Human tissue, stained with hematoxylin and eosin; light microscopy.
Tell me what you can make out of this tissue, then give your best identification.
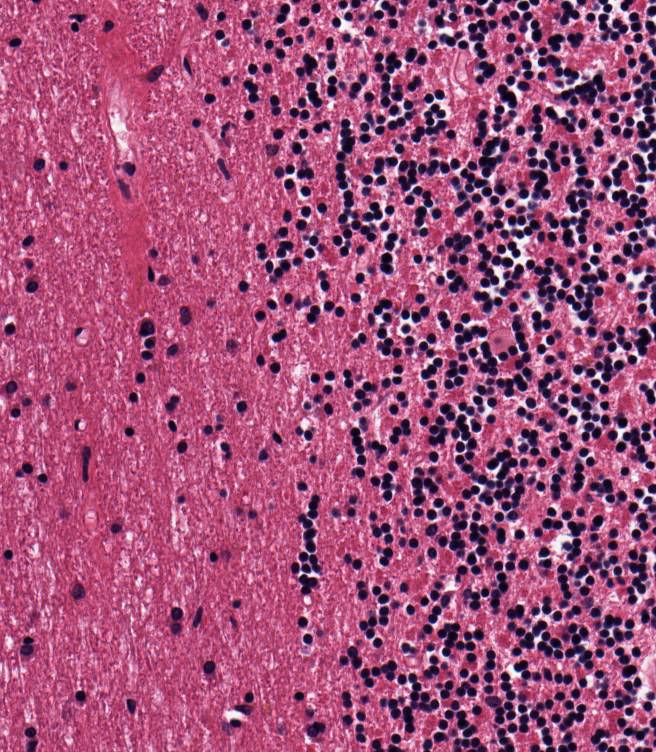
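A boundary running roughly top to bottom through the middle divides the field into two zones. The pale left zone is a finely fibrillar pink background with only scattered nuclei, some elongated rather than round. On the right, small, round, darkly stained nuclei with very little cytoplasm are densely packed. The tissue is cerebellum.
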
